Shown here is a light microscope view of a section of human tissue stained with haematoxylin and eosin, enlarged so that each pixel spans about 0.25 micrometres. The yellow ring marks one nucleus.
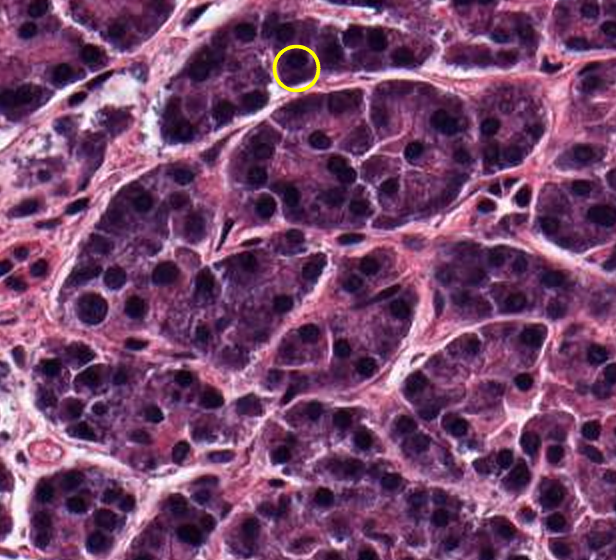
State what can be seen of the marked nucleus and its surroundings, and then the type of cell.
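The nucleus is round and darkly stained, with a smooth edge. The cytoplasm is purple and finely grainy, and thin pale lines outline it from the neighbouring cells. The cell lies at the edge of a packed cluster of cells, against a thin pale pink fibrous strand that separates it from the next cluster. This is a pancreatic acinar cell.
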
